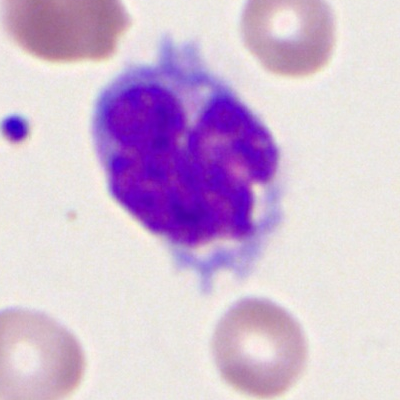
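Monocyte, with fine hair-like projections of pale cytoplasm standing out from its surface, clearest at the top and bottom. The nucleus bears a deep notch in its top edge, giving a two-lobed appearance. Chromatin is dense and deep purple with a few small paler patches, and the cytoplasm is pale blue.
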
